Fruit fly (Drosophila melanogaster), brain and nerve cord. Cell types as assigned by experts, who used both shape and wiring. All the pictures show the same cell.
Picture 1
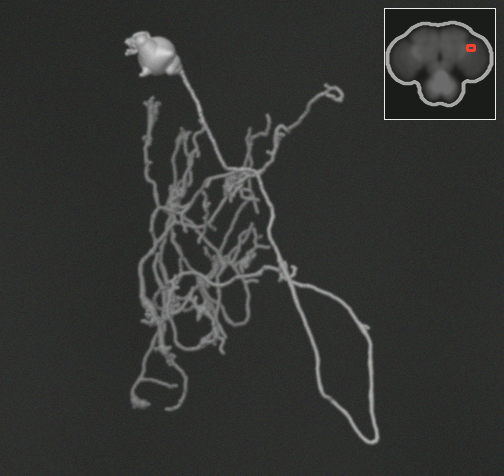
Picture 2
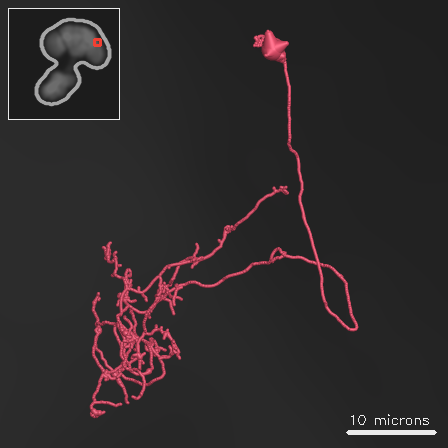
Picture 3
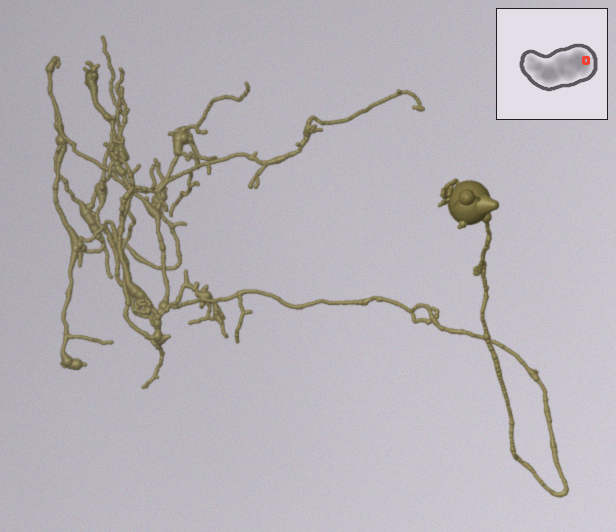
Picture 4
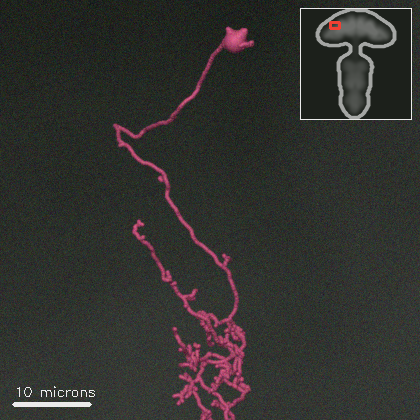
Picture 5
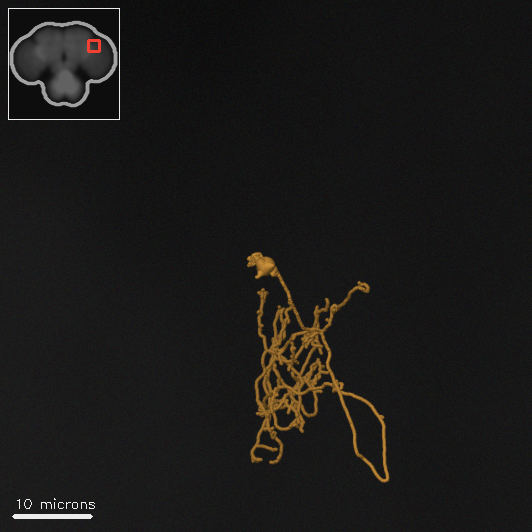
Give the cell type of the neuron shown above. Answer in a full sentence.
The cell type is Cm4.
